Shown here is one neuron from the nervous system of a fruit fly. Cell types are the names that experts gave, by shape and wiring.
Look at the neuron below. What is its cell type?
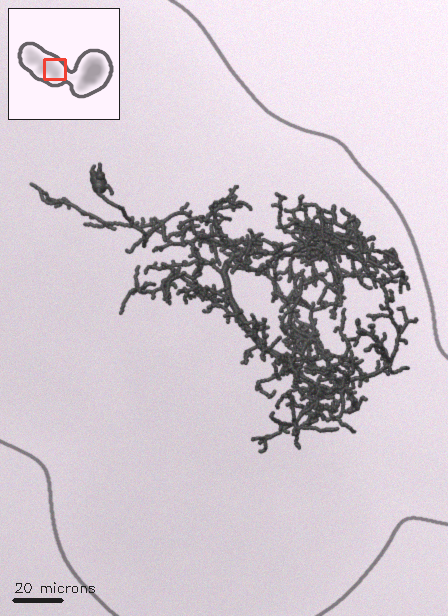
IN03A010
